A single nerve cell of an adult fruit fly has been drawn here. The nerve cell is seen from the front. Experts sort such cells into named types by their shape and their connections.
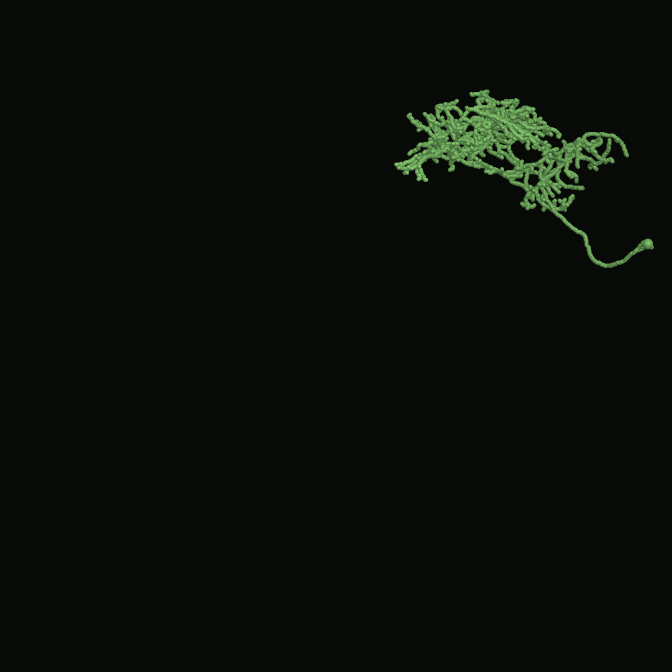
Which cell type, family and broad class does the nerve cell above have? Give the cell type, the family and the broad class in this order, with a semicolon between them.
LHAV3m1; hemilineage LHl3; central-brain intrinsic neuron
